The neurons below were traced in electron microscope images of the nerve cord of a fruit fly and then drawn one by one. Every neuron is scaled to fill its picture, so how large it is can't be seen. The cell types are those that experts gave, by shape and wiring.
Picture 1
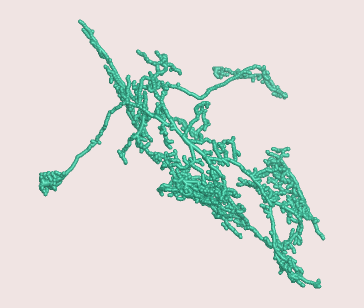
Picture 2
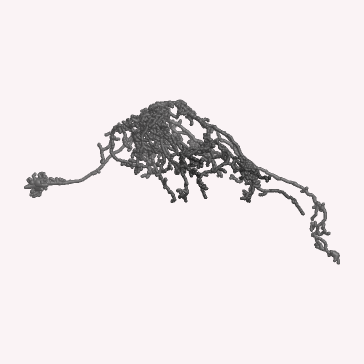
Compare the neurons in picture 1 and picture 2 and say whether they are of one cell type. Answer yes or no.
no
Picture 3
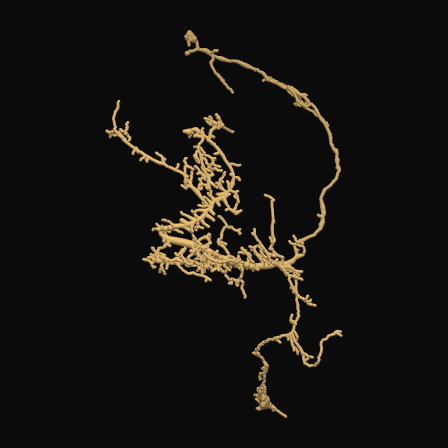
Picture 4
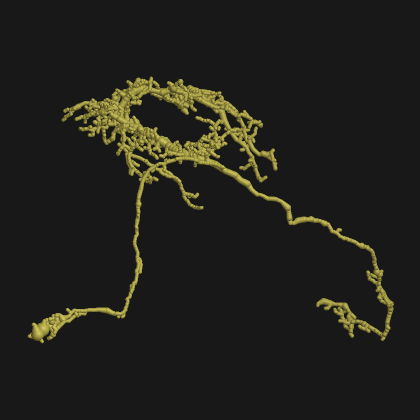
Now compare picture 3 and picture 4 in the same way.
yes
